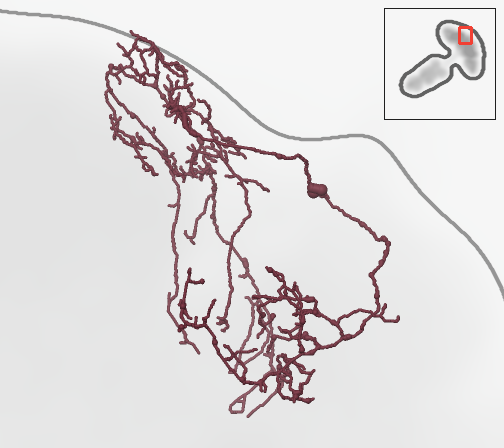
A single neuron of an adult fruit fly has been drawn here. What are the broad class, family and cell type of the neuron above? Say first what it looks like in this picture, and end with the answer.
It lies in the brain. Dozens of branch ends can be seen. This is a central-brain intrinsic neuron. Its family is hemilineage AOTUv1_medial. It is of cell type AOTU020.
